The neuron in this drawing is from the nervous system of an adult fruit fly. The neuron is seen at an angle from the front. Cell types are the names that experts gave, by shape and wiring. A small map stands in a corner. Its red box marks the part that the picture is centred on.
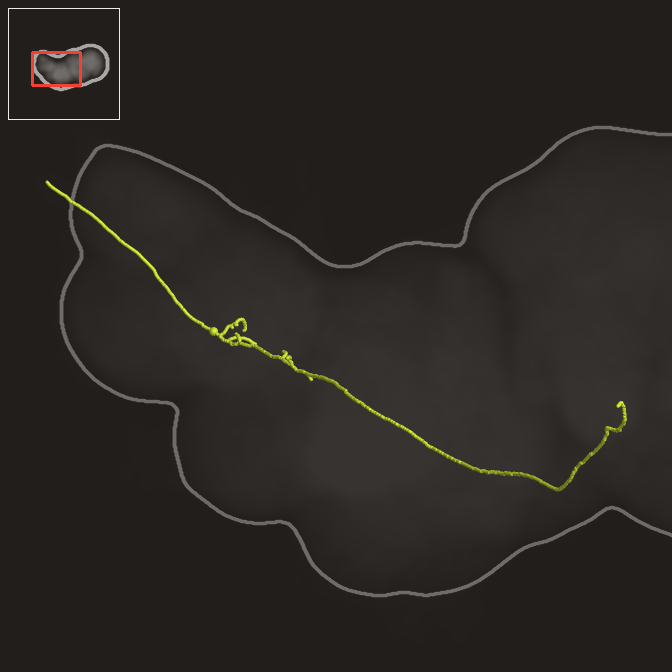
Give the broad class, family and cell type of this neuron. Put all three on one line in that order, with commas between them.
sensory neuron ascending to the brain, class mechanosensory proprioceptive, SApp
